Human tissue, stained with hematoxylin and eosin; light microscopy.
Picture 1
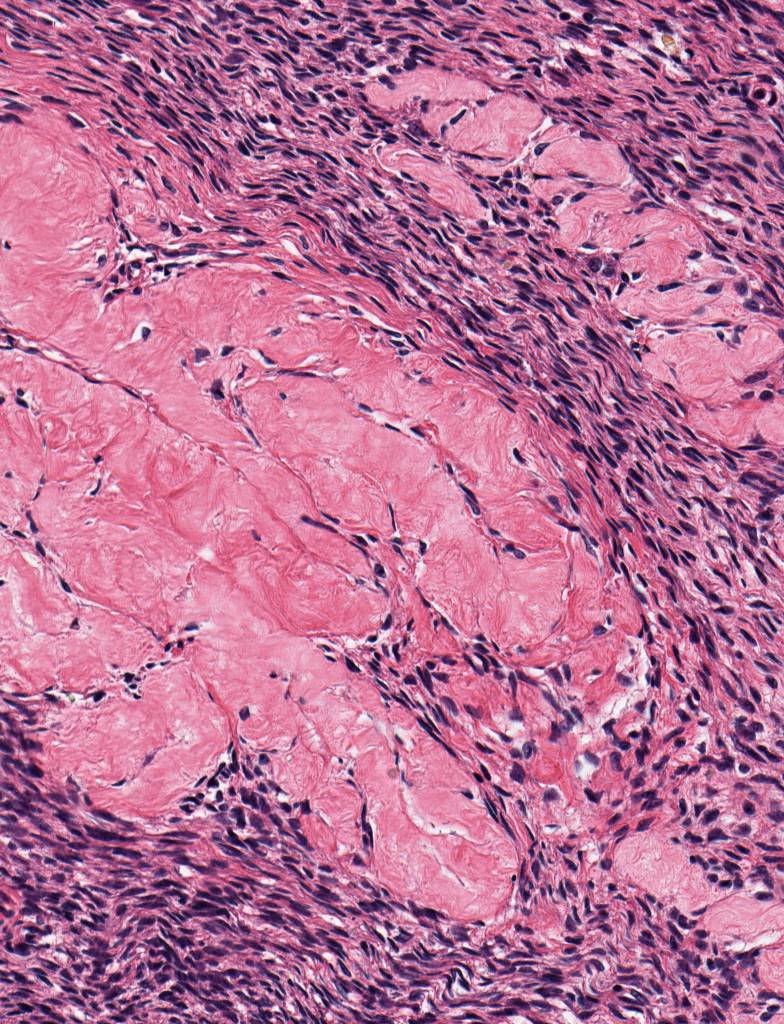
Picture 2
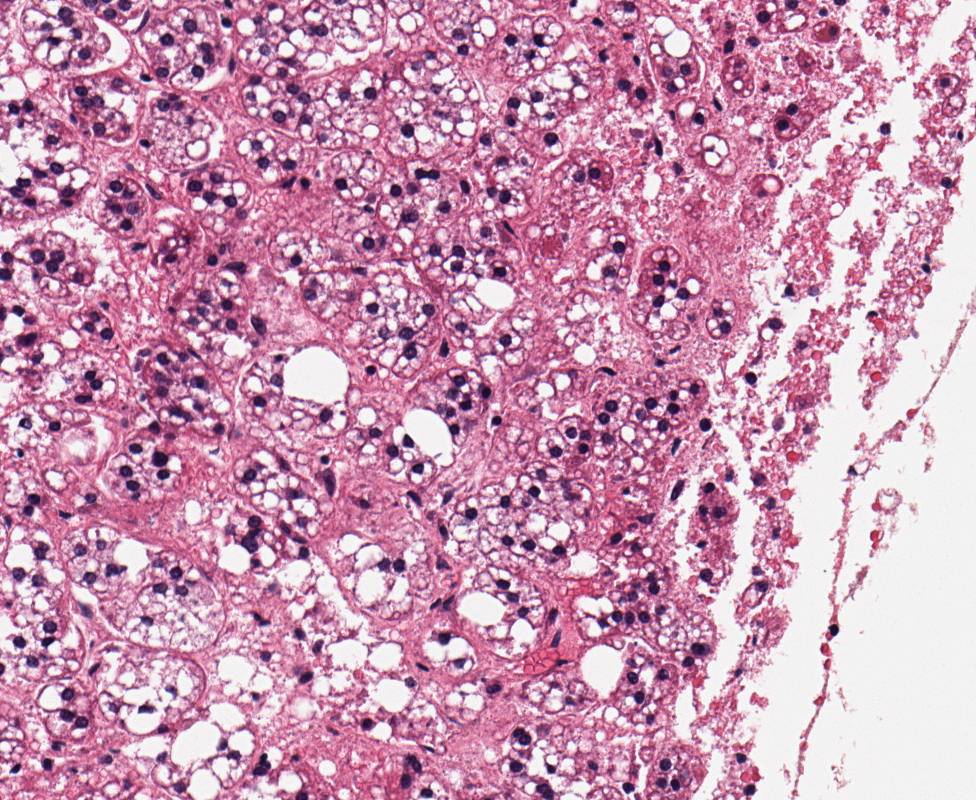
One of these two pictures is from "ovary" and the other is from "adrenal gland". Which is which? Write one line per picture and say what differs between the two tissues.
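Site of picture 1: ovary. The spindle cells have elongated, dark-staining, tapered nuclei with scant, ill-defined pink cytoplasm.
Site of picture 2: adrenal gland. The nuclei of the nested cells are small, round and darkly stained.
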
